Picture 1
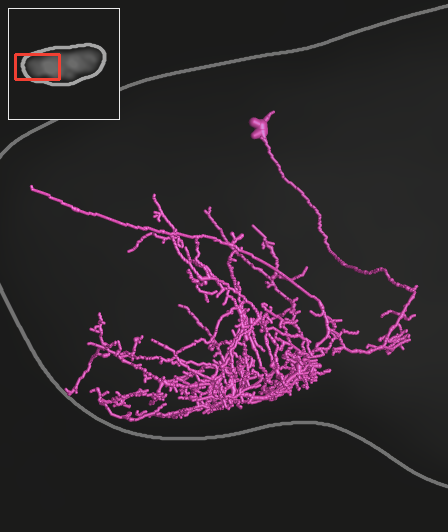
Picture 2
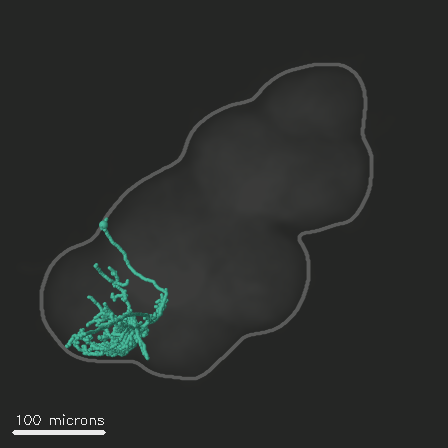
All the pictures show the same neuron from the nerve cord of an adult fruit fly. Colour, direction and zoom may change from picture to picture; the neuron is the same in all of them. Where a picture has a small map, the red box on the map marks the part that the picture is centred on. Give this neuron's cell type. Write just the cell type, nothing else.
AN23B010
